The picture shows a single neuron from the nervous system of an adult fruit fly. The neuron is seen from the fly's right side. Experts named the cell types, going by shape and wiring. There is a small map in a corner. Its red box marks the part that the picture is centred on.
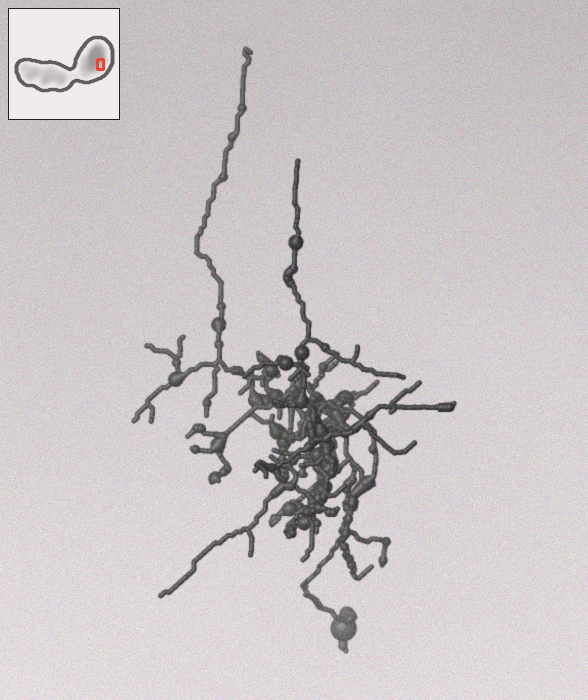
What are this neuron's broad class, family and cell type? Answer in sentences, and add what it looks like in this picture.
Its broad class is central-brain intrinsic neuron. The family is hemilineage TRdl_a. Its cell type is PRW035. The cell body is at the bottom of the picture. Dozens of branch ends can be seen.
